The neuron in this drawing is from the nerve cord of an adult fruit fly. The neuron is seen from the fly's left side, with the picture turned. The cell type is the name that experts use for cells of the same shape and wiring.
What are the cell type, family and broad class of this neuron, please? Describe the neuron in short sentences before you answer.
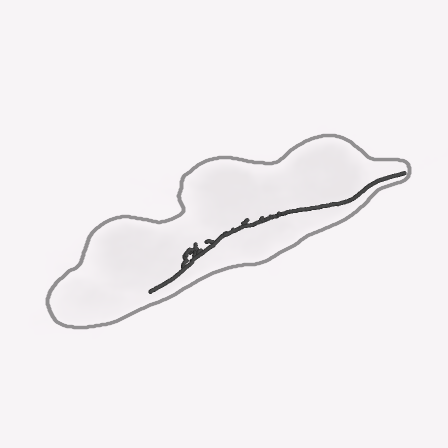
The drawing shows no cell body. As drawn here it is wider than it is tall. The cell type is SApp08. Its family is called class mechanosensory proprioceptive. Its broad class is sensory neuron ascending to the brain.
